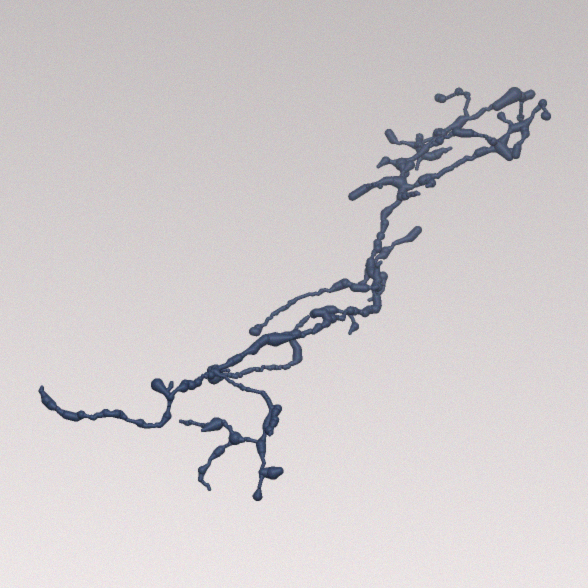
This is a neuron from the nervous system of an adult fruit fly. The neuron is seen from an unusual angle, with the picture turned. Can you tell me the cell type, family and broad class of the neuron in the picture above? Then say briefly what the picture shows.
Its cell type is aPhM4. Its family is called class mechanosensory. Its broad class is sensory neuron entering the brain. No cell body is drawn. Dozens of branch ends can be seen.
